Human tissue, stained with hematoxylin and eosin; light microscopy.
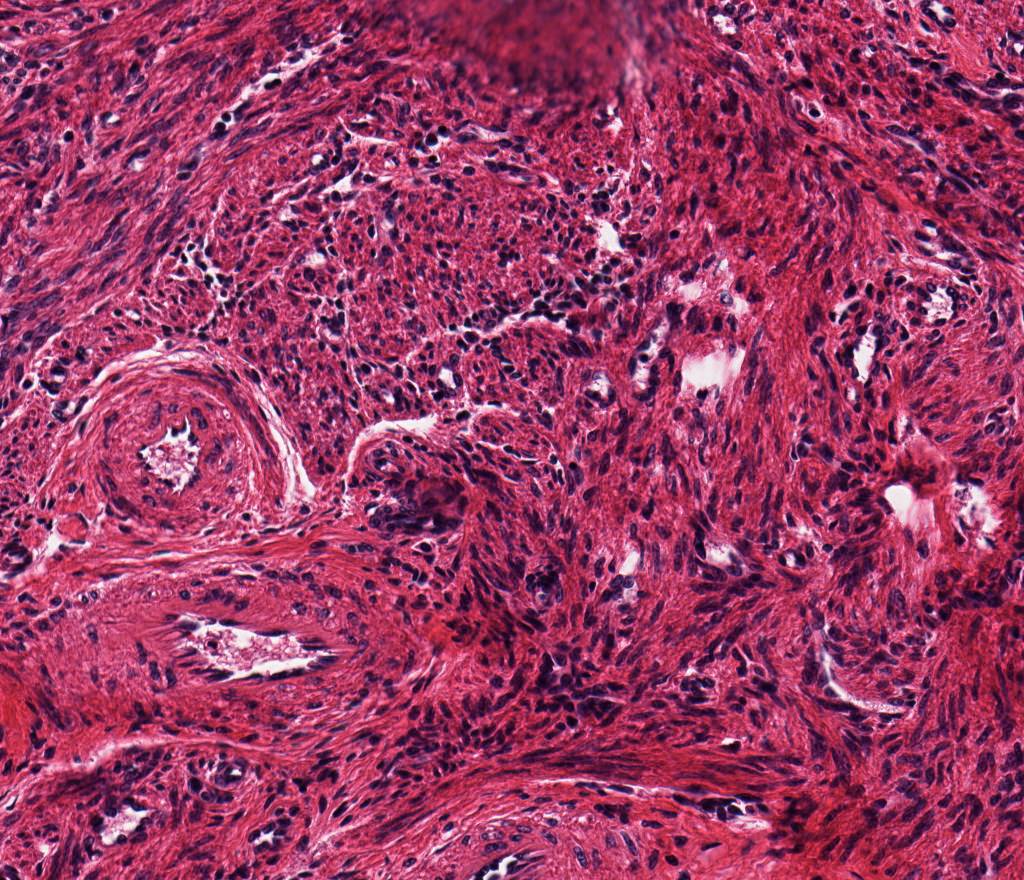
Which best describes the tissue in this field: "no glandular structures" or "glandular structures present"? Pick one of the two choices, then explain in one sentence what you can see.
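No glandular structures. No epithelium or glands are present anywhere in the field.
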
